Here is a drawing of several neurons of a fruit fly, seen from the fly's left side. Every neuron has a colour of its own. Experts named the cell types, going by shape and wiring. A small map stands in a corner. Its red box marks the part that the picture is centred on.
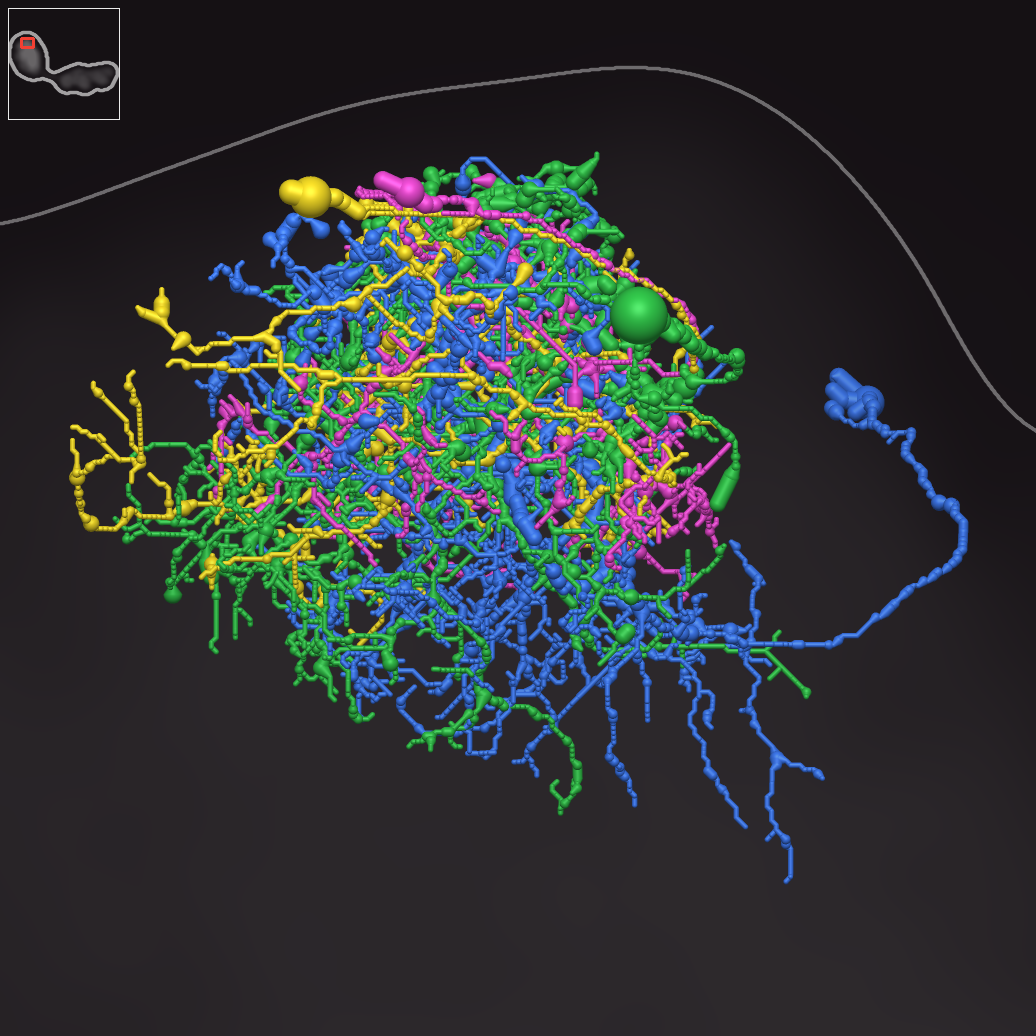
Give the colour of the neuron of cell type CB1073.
magenta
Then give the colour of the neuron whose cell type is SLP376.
blue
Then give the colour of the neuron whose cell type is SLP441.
green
